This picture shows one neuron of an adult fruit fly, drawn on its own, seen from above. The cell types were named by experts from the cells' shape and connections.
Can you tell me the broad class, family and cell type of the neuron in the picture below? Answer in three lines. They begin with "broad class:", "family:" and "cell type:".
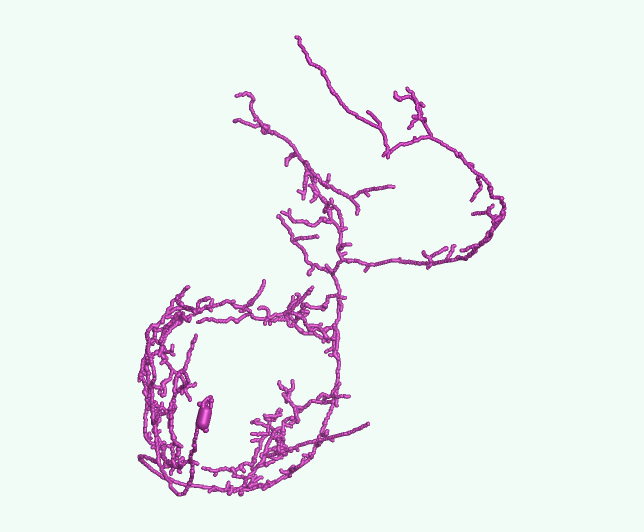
broad class: nerve-cord intrinsic neuron
family: hemilineage 19A
cell type: IN19A042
